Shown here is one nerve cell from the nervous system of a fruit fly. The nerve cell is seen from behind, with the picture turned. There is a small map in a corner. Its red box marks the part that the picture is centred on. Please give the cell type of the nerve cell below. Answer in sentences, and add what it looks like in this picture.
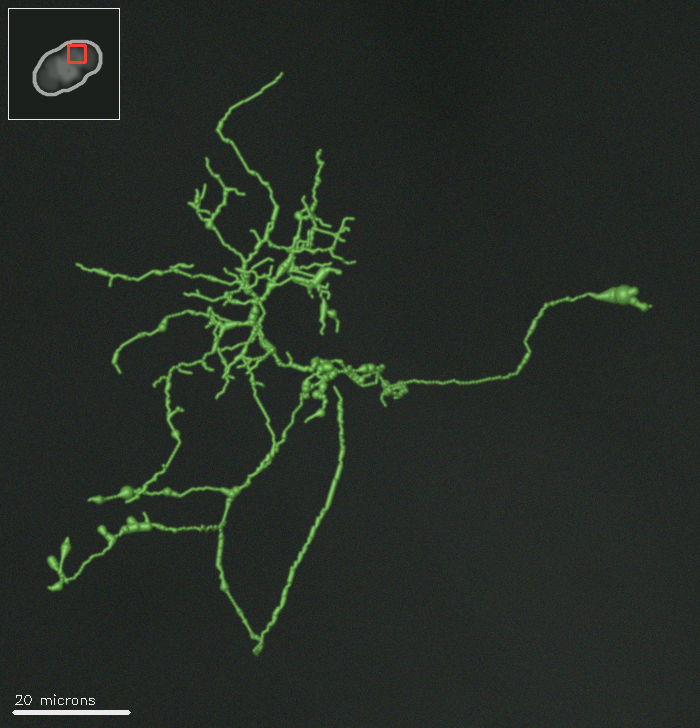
Its cell type is LHAV2g6. This is a central-brain intrinsic neuron. The cell body can be seen on the right of the picture. By the scale bar it is about 110 microns wide in this view. The picture shows dozens of branch ends.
